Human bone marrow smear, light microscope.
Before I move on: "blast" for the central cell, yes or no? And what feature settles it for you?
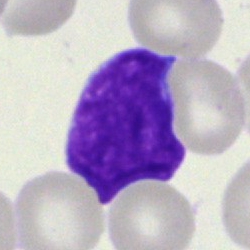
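Let me see what's there: an irregular outline with a concave notch on the right side where a red cell presses in, red cells lying against the right side and the lower edge, and a deep purple nuclear mass filling almost the whole cell. I can't make out any nucleoli, granules or vacuoles.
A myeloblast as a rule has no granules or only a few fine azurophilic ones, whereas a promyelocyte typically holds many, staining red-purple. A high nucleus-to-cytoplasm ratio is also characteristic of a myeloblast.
So the absence of granules speaks against promyelocyte and for blast, and the nucleus filling nearly the whole cell goes with blast as well; the notched outline, the missing nucleoli and the missing vacuoles I'd simply record as seen. Yes, blast fits.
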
